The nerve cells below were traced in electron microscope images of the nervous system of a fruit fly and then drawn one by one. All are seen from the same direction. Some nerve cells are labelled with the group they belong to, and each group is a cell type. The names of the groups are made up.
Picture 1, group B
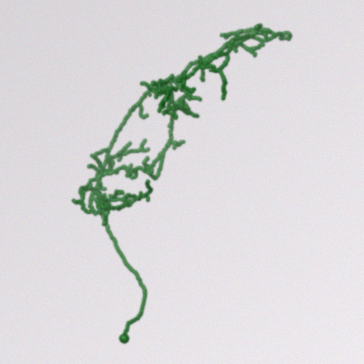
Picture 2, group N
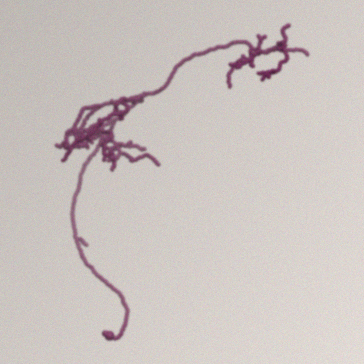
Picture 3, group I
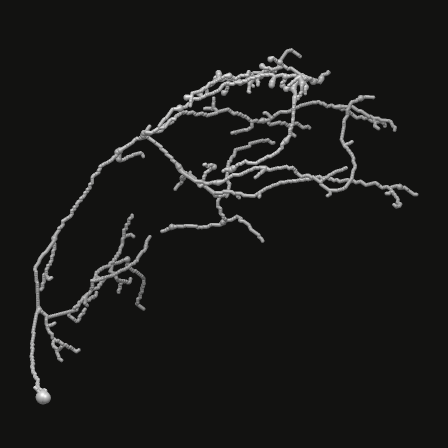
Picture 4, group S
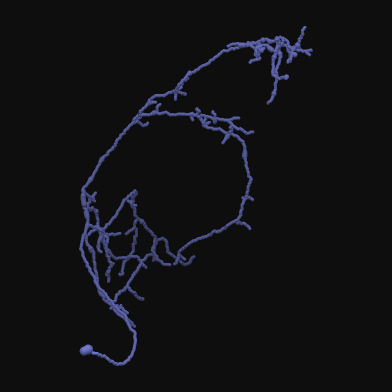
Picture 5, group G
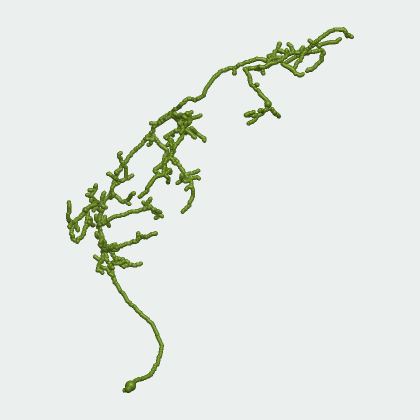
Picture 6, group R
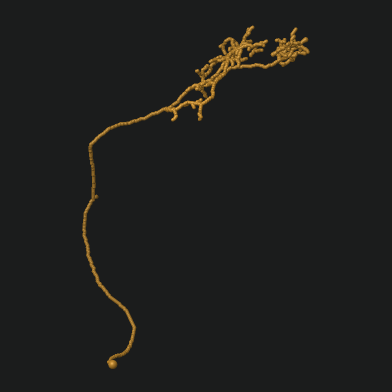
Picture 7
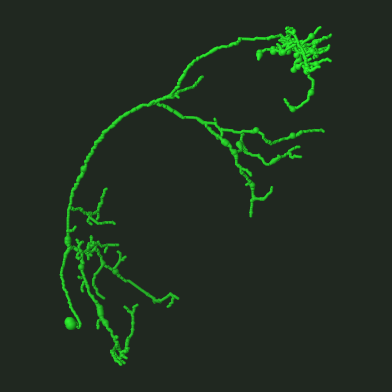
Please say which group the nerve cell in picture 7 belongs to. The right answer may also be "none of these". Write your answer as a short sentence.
It belongs to group S.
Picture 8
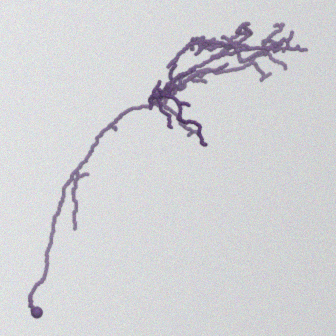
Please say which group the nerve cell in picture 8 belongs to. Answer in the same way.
It belongs to group I.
